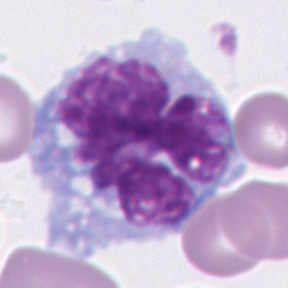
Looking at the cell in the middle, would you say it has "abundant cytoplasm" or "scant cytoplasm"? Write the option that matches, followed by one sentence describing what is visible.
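Abundant cytoplasm. The cytoplasm is abundant and pale greyish blue.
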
